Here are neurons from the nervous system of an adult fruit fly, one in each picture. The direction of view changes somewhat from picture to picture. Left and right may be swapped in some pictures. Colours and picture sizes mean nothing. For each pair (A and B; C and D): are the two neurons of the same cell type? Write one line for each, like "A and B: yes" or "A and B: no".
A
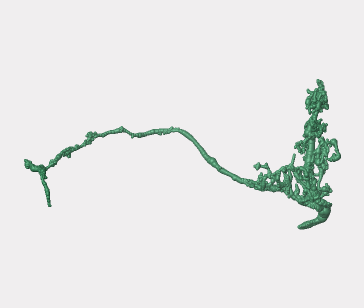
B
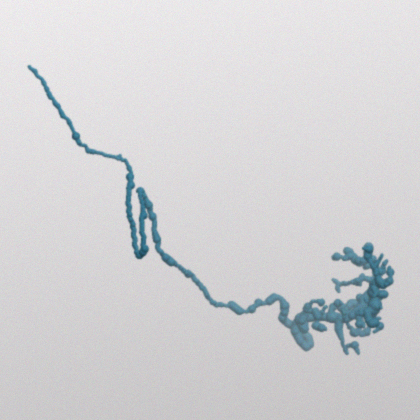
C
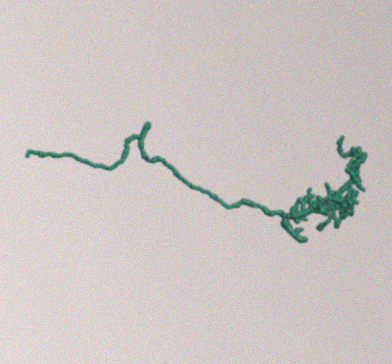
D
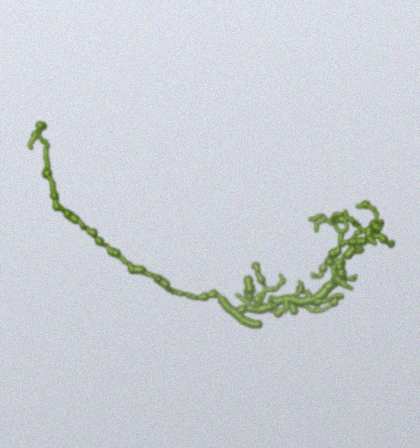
A and B: yes
C and D: no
